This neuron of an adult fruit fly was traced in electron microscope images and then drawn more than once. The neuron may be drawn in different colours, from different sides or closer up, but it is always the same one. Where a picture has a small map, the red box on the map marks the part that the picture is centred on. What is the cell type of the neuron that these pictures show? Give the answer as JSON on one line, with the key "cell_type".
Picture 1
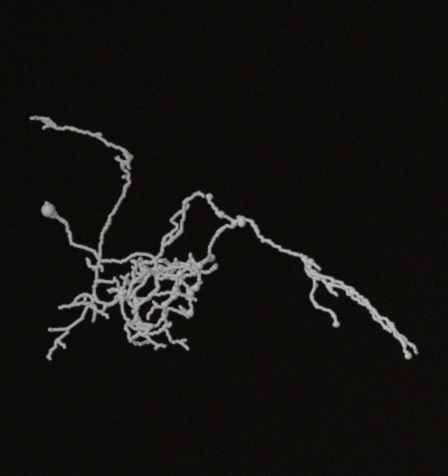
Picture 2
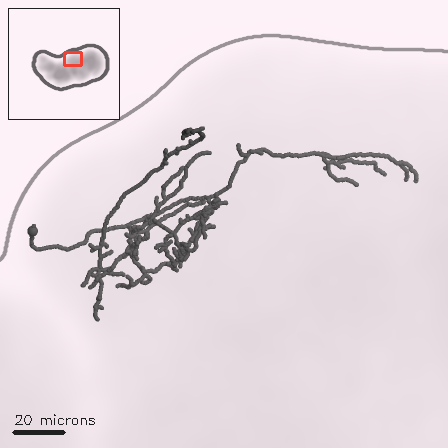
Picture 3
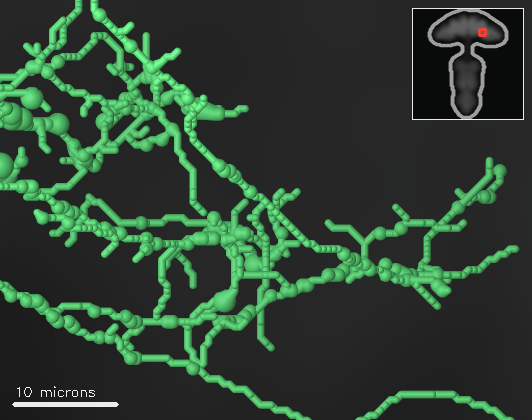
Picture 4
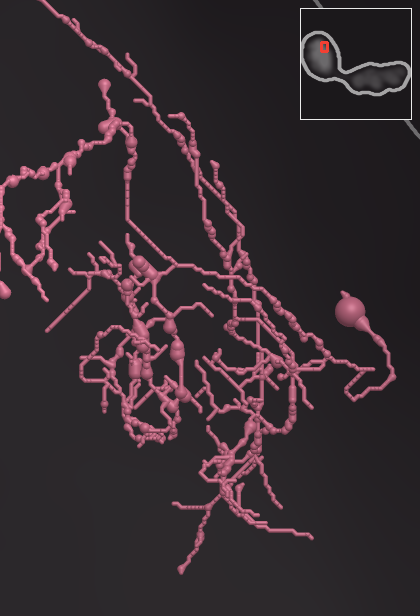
{"cell_type": "ATL019"}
